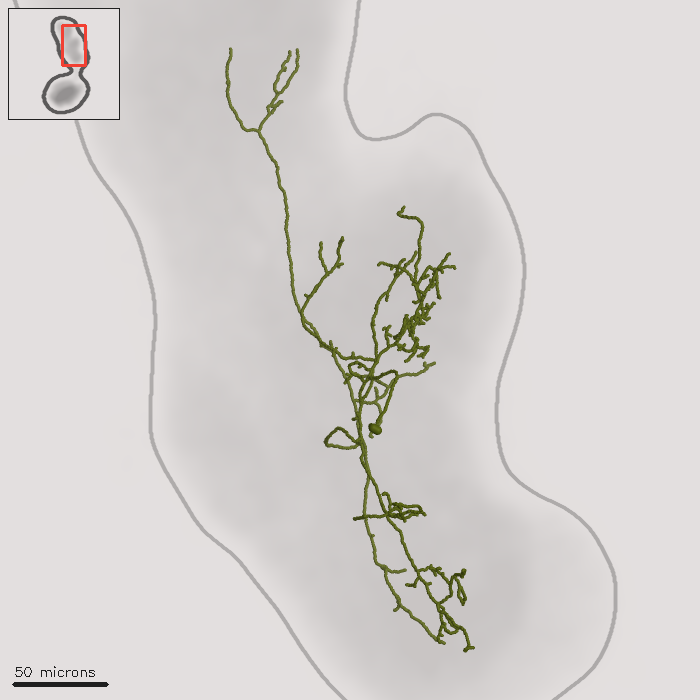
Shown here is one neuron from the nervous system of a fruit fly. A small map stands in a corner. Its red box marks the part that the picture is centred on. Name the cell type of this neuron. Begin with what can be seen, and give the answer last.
Its cell body lies in the middle of the picture. From top to bottom in the picture it spans about 350 microns. The picture shows dozens of branch ends. This is a nerve-cord intrinsic neuron. Its cell type is IN08B060.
